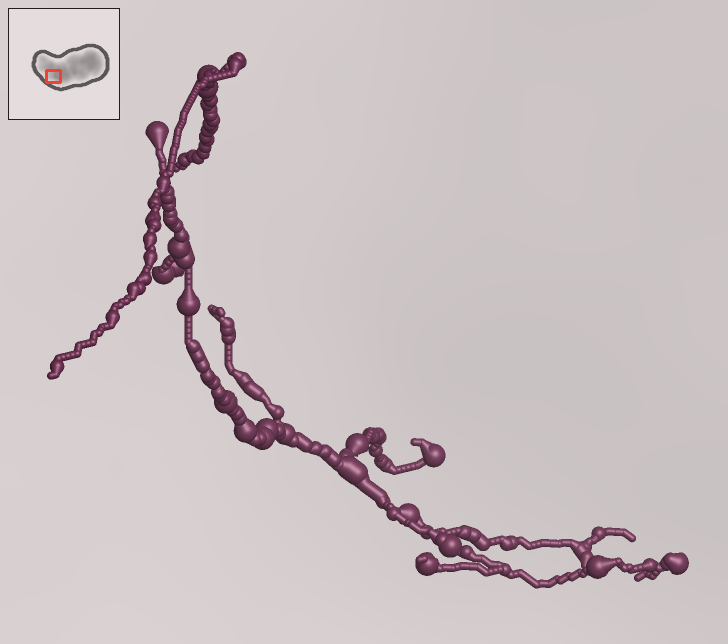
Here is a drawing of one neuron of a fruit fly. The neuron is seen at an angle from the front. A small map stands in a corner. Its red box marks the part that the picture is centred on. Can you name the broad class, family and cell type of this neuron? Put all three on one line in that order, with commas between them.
sensory neuron entering the nerve cord, class mechanosensory tactile, SNta11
